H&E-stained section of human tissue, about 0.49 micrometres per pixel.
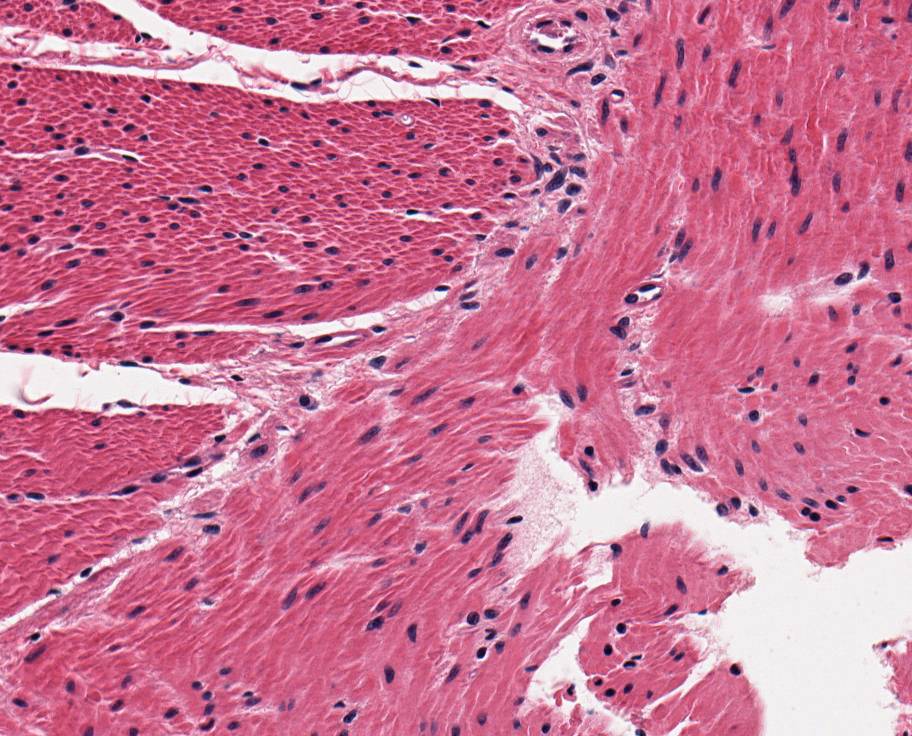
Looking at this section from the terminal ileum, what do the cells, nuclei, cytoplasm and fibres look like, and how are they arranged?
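Basically it's bundles of smooth muscle with thin strands of connective tissue running between them. The pink muscle cytoplasm shows no cross-striations. Up in the upper left, empty white clefts split the bundles apart. There's no epithelium and no glands anywhere in the field.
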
